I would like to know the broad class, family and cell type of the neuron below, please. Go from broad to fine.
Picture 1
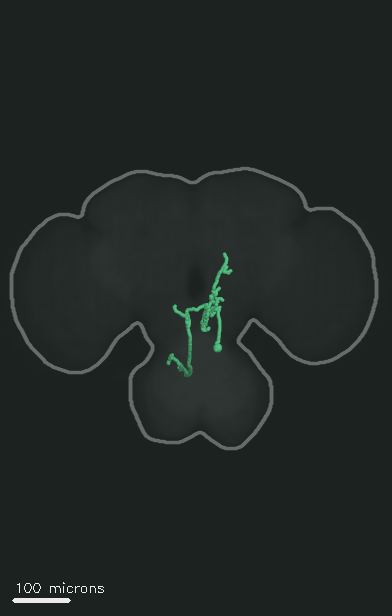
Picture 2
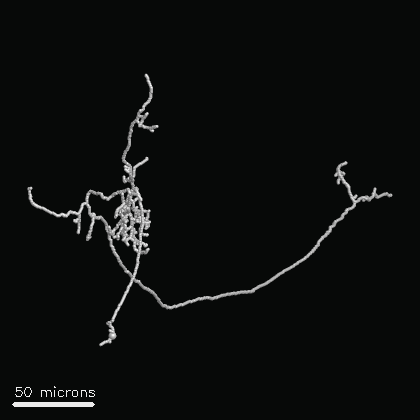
descending neuron; hemilineage LB6; DNge117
